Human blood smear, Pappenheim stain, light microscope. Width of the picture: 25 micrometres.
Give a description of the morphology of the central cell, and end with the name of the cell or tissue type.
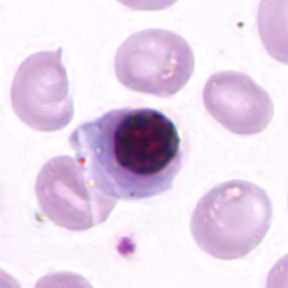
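The cell measures about 10 by 8 micrometres, and its outline is irregular and somewhat angular rather than smoothly round. Its nucleus is round in outline, about 6 micrometres across, fills about 40% of the cell's area and lies toward the upper right of the cell. No nucleolus can be seen in it. The cytoplasm contains neither granules nor vacuoles. The cell is a normoblast.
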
